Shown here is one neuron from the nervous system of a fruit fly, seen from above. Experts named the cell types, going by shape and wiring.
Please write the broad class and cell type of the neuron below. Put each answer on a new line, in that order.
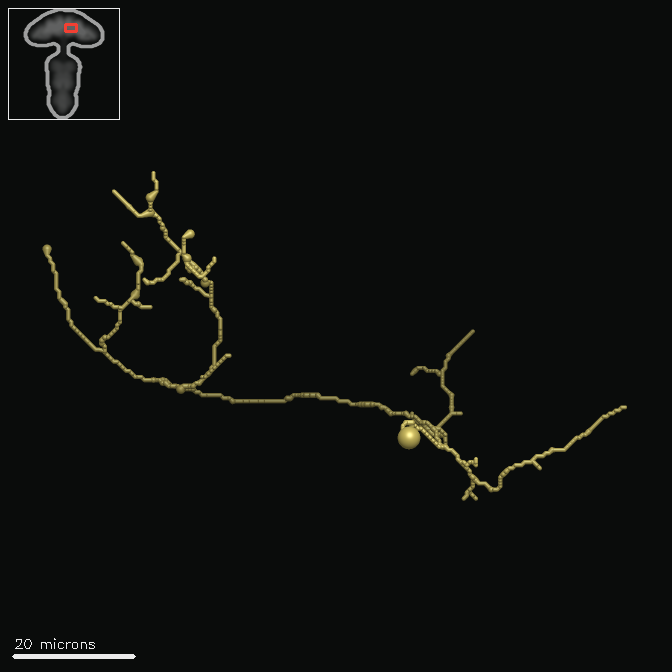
central-brain intrinsic neuron
CB1548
